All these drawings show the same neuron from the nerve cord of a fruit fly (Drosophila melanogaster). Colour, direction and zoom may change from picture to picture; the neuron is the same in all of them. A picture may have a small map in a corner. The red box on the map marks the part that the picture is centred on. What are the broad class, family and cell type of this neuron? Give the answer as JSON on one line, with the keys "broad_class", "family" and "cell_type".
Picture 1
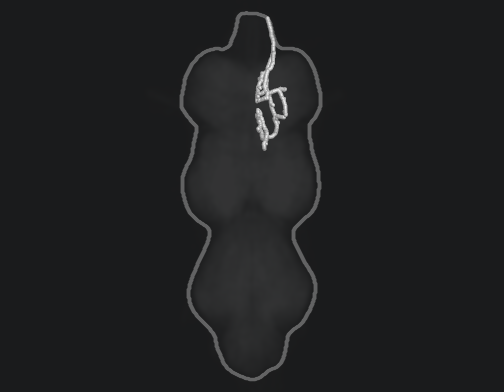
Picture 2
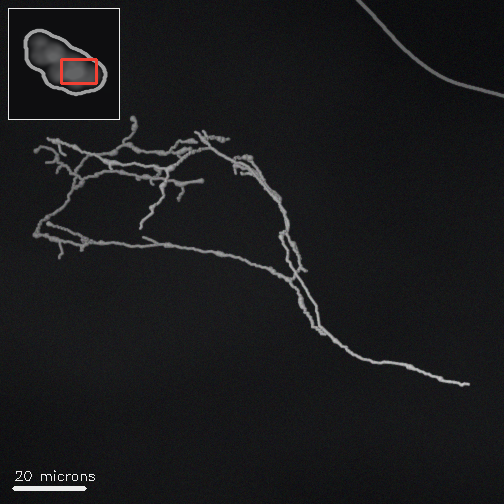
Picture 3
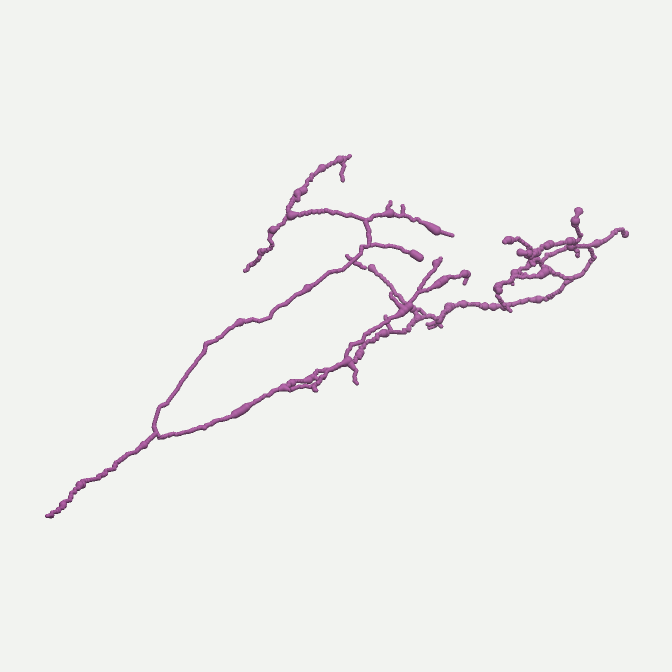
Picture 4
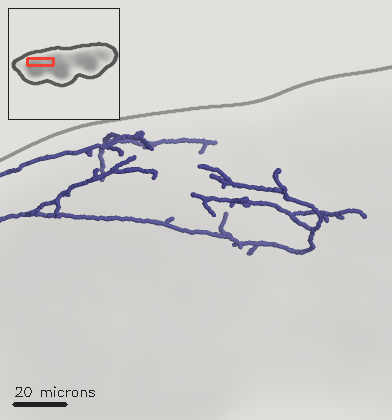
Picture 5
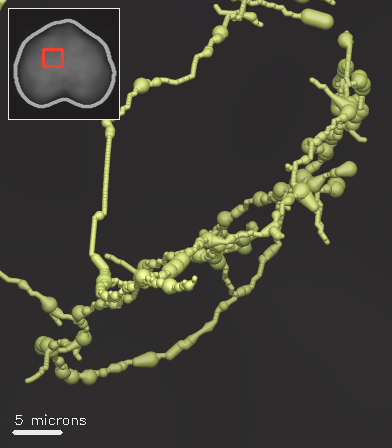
{"broad_class": "descending neuron", "family": "hemilineage LB6", "cell_type": "DNge008"}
